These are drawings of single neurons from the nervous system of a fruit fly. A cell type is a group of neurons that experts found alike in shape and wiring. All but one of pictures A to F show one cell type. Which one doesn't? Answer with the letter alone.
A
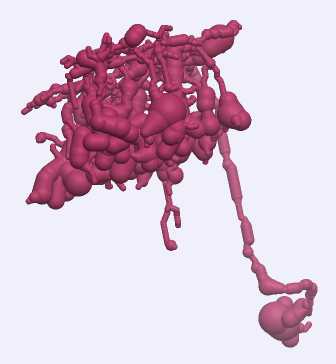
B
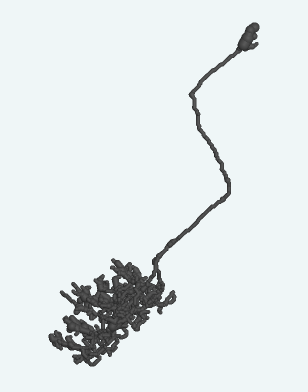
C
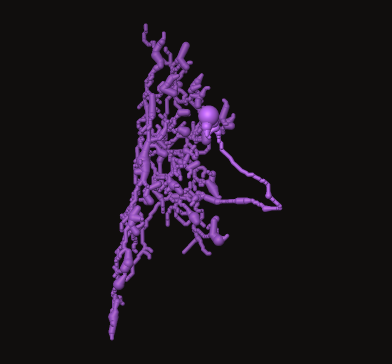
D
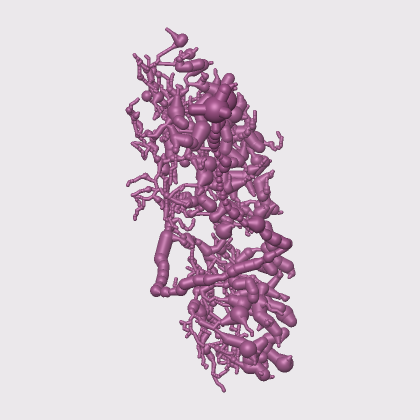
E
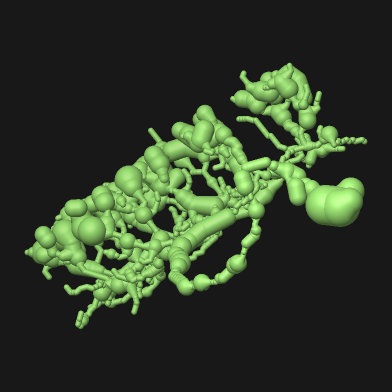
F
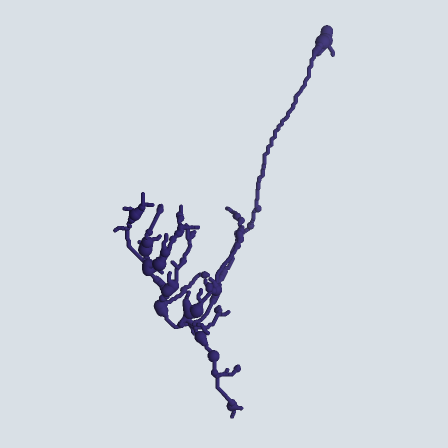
F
